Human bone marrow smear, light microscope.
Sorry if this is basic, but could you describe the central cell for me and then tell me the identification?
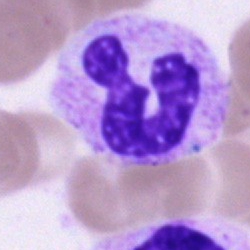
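Looking at the nucleus, it is bent into a U shape that opens upward. Its left arm is pinched into a narrow neck near its upper end. Around it the cytoplasm is plentiful and pale pinkish-lilac, with fine pinkish-violet granules scattered through it. This, then, is a segmented neutrophil.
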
